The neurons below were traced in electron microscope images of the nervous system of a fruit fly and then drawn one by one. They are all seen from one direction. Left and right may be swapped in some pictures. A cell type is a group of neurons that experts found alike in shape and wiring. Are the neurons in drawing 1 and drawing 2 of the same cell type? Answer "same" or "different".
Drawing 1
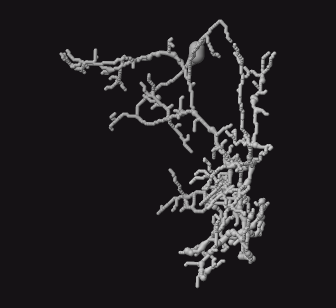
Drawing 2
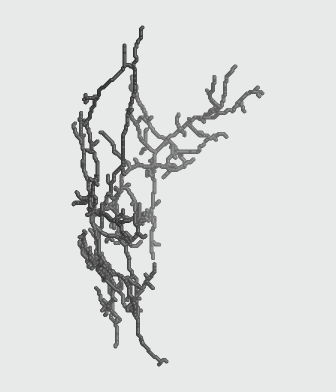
same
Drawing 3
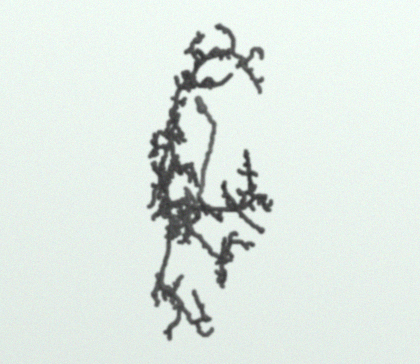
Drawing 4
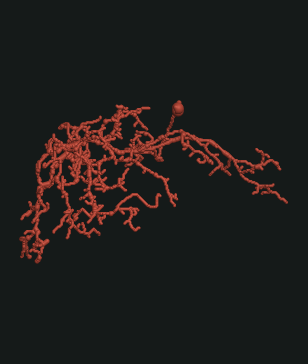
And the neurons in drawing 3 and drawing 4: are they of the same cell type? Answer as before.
different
